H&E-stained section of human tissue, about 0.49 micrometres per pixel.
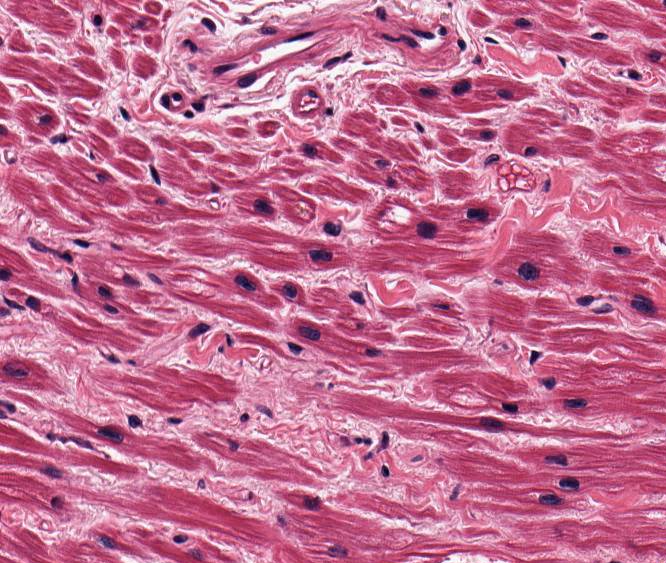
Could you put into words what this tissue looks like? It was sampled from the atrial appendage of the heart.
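Looking at the lower half first, the pink muscle fibres there run lengthwise, roughly from left to right. Higher up, small thin-walled vessels holding red blood cells sit among the fibres. Nowhere in the field do I find any fat cells.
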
